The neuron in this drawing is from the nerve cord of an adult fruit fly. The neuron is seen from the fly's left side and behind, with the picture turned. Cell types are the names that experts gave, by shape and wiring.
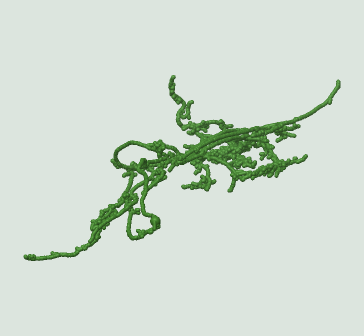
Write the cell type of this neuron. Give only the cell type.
IN18B026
